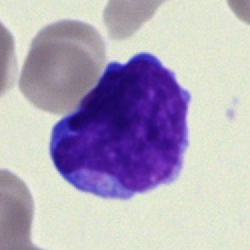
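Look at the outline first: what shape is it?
It is irregular and angular rather than round, and small rounded bumps project from its right edge.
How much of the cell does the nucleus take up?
It fills most of the cell.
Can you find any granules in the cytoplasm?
No, none are visible.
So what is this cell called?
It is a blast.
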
